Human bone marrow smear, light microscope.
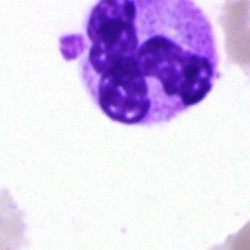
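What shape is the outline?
Roughly round, I'd say.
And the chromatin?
Dark purple, coarsely clumped.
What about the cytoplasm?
Pale pinkish-lilac, with fine, faint purplish granules.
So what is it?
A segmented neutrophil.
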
